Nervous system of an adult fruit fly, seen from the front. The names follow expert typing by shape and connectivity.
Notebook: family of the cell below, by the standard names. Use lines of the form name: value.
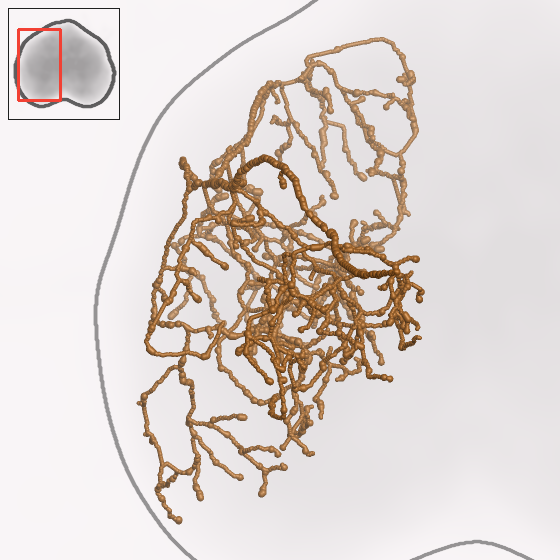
family: hemilineage LB19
